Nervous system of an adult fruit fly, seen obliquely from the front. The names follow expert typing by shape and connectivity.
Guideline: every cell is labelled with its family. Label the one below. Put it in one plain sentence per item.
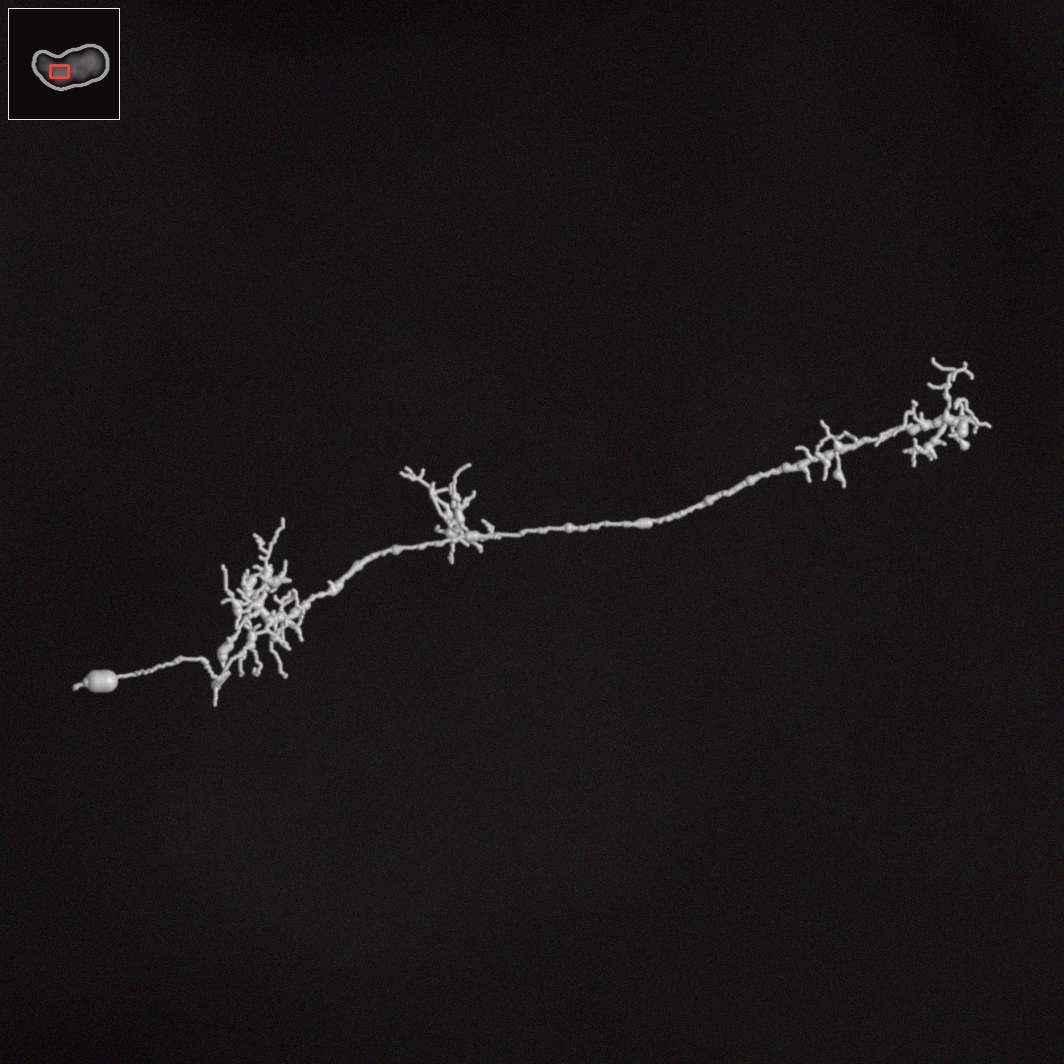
The family is TmY.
